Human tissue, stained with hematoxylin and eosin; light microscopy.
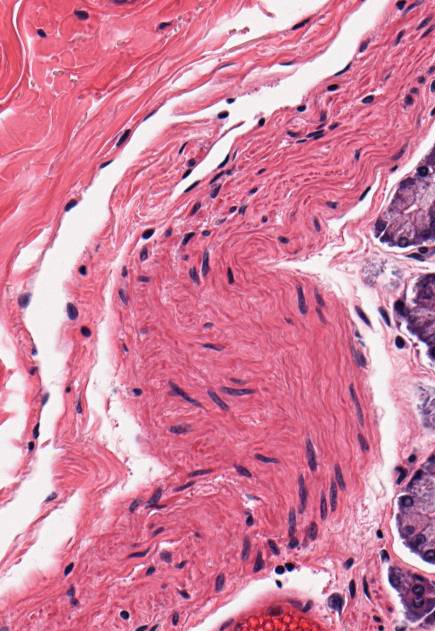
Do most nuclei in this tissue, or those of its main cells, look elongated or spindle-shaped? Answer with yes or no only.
Yes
